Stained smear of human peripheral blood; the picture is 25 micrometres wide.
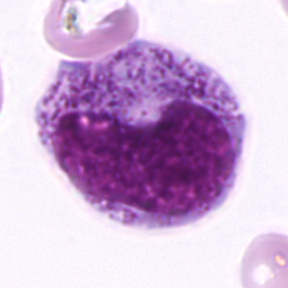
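Myelocyte, the central cell: its outline is roughly round and smooth-edged. Look at the bean-shaped nucleus filling the lower part of the cell, with an indentation on its upper side. Notice that the chromatin is dark purple and blotchy rather than smooth.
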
